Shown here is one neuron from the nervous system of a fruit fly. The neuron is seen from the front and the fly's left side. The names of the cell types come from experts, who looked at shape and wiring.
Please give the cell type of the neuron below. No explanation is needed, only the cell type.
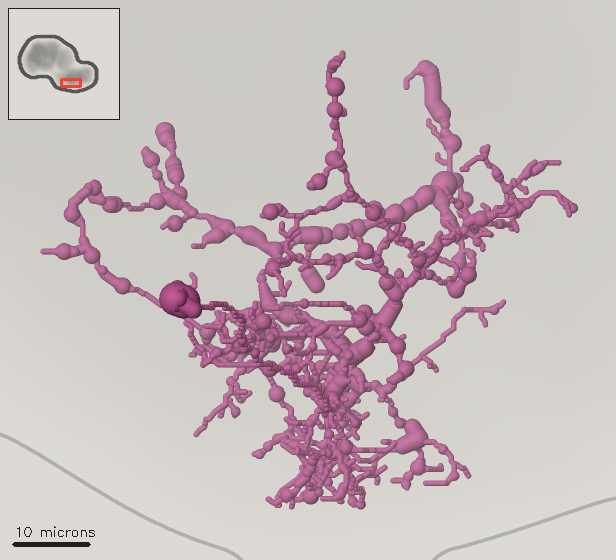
IN13B038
